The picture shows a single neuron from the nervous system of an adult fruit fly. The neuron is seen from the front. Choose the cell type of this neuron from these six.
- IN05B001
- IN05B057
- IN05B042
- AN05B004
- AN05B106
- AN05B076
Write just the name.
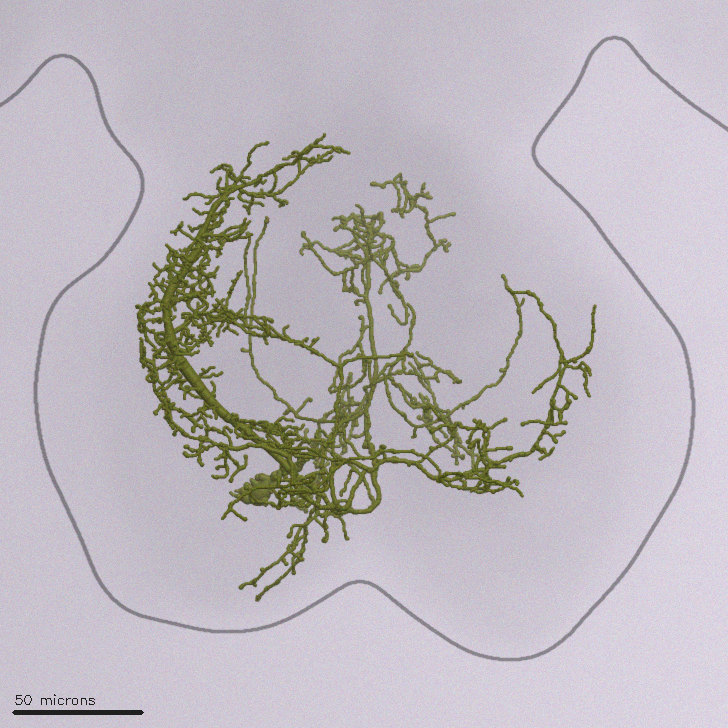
IN05B001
